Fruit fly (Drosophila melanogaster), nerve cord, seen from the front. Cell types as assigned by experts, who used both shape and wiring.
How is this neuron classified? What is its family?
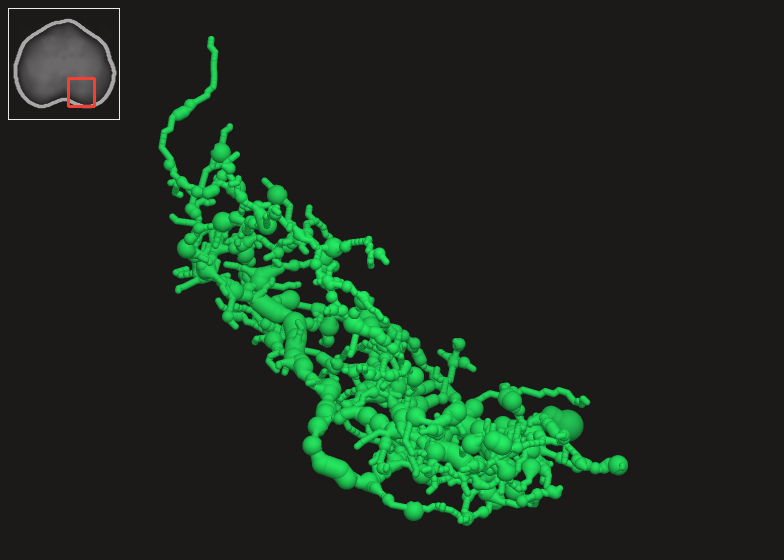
hemilineage 01B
